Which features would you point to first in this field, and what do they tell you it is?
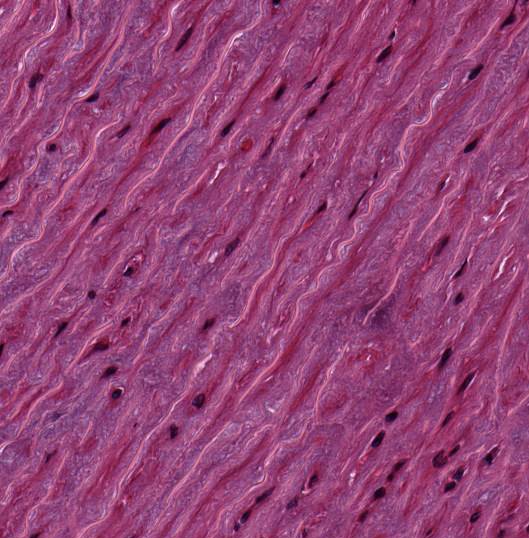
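Tunica media of an artery occupies the field. Parallel fibres fill it, running obliquely from lower left to upper right on a wavy, not straight, course. Their material stains pink to purple, with deeper red strands along the fibre edges. Dark, elongated nuclei lie with their long axes along the fibres.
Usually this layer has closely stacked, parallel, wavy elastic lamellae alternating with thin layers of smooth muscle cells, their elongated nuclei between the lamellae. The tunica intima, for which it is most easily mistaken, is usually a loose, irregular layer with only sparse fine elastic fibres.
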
